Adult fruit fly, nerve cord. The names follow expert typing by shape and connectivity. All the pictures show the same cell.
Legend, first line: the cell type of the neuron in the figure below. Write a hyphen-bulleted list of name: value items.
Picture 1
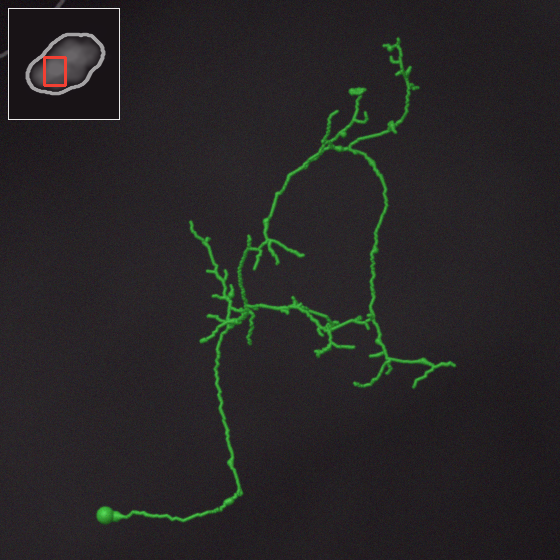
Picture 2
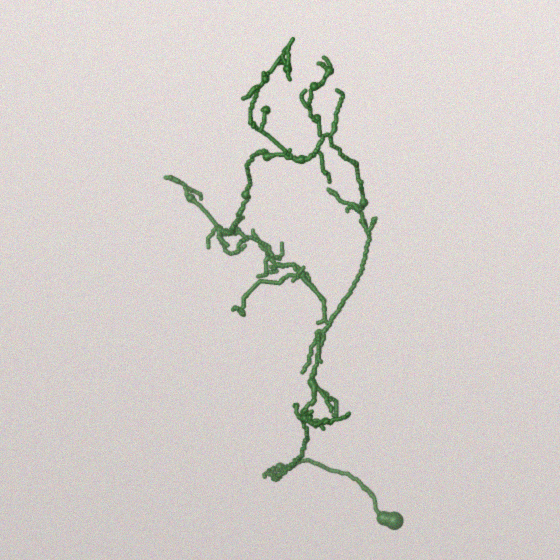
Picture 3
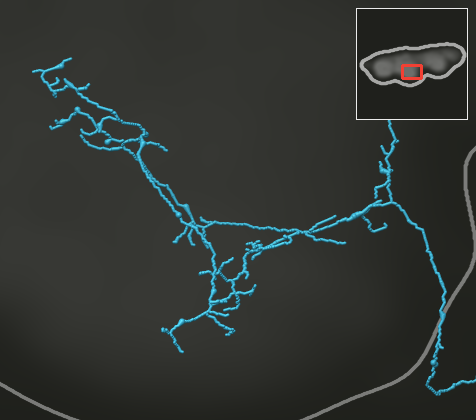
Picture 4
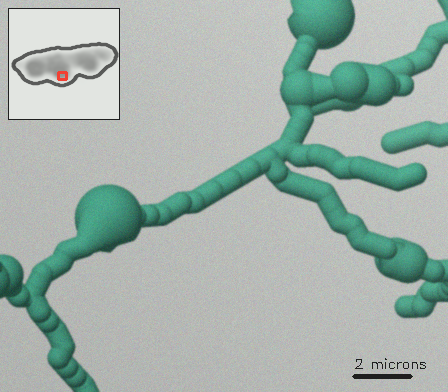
- cell type: IN20A.22A092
